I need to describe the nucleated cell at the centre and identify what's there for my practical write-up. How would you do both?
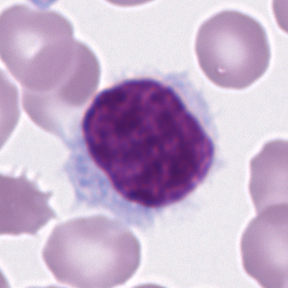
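Pale blue in colour, the cytoplasm bears fine hair-like projections along its edge. No vacuoles are present in the cytoplasm, and no nucleolus is visible in the nucleus. The cell is a hairy cell.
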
